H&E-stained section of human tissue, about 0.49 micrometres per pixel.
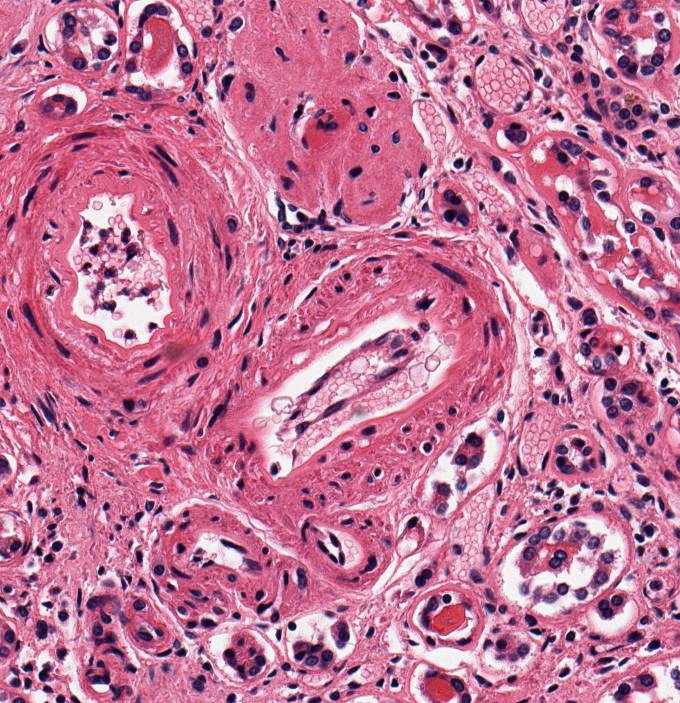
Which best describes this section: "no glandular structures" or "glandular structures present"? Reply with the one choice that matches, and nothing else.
Glandular structures present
